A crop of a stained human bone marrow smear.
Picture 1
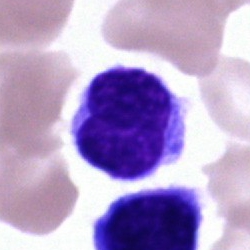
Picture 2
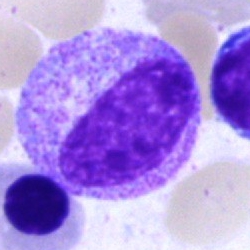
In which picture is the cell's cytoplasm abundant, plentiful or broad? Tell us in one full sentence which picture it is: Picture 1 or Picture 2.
Picture 2 shows a cell with plenty of cytoplasm around its nucleus.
